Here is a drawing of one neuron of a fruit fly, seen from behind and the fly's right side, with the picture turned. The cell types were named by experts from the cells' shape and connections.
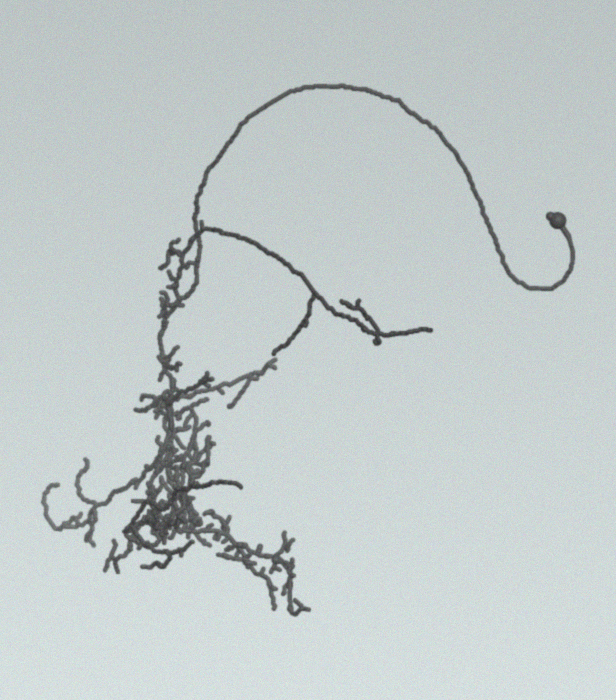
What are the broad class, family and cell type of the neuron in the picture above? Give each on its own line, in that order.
central-brain intrinsic neuron
hemilineage SLPav2
CL013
